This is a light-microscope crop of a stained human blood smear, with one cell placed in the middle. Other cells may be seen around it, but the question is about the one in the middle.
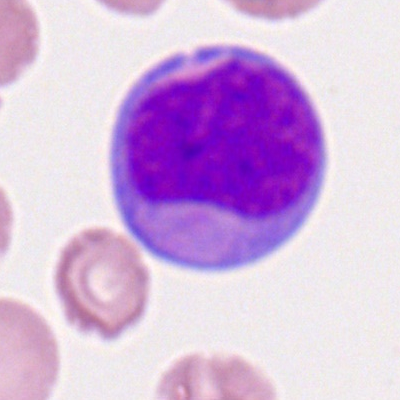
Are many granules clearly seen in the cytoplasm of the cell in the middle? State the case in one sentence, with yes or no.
No, visible granules are absent from the cytoplasm of this cell.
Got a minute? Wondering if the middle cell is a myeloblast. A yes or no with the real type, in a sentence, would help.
Yes, the crop's central cell is a myeloblast.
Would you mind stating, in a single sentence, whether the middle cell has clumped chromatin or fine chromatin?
No coarse chromatin clumps are present; the pattern is fine.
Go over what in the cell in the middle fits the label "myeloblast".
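Nucleus fills most of the cell, lying toward its upper part; in keeping with a myeloblast.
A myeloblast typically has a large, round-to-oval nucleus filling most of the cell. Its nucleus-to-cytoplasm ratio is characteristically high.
Chromatin finely stippled, not clumped into dark blocks; also in keeping.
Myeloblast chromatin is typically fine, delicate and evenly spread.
Lower nuclear border concave where it meets the cytoplasm. Paler pinkish zone of cytoplasm below the nucleus.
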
